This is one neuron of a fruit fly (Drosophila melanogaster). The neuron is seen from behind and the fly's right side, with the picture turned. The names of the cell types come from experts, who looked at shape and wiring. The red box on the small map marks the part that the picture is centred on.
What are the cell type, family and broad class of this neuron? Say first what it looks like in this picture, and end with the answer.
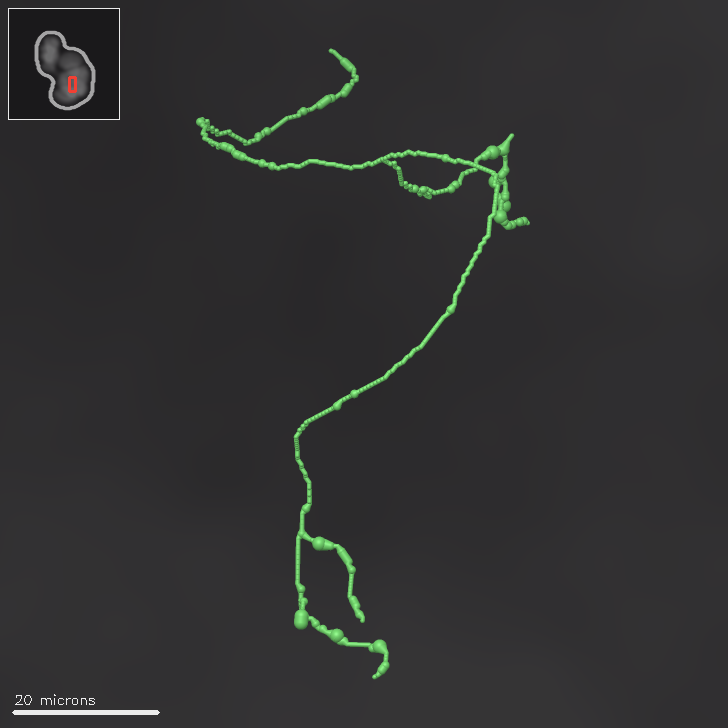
No cell body is drawn. By the scale bar it is about 90 microns tall in this view. It has a dozen or fewer branch ends. The cell type is ORN_VM5d. The name of its family is class olfactory. This is a sensory neuron entering the brain.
